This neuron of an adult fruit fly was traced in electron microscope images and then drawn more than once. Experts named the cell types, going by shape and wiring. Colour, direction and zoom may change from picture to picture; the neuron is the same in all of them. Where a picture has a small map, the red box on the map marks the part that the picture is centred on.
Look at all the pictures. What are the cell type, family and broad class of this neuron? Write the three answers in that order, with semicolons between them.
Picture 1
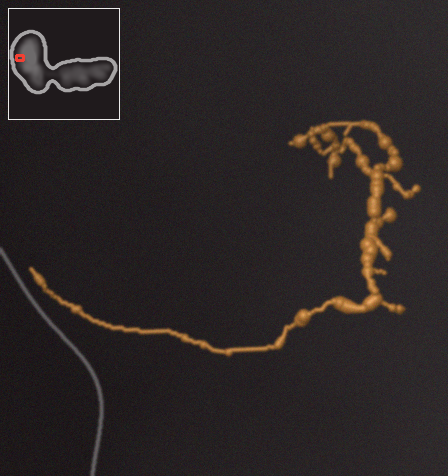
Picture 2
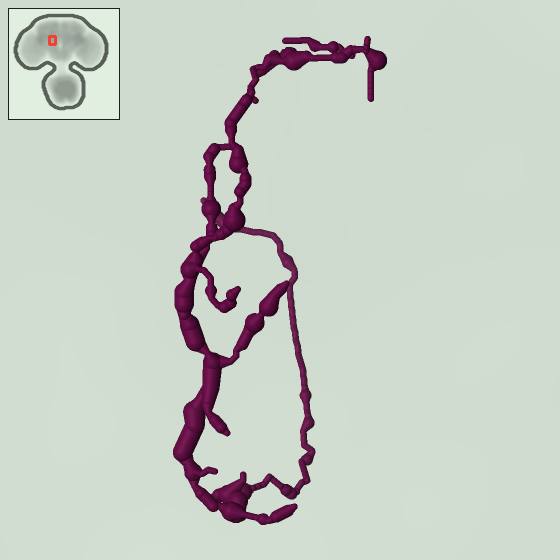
TRN_VP1m; class thermosensory; sensory neuron entering the brain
